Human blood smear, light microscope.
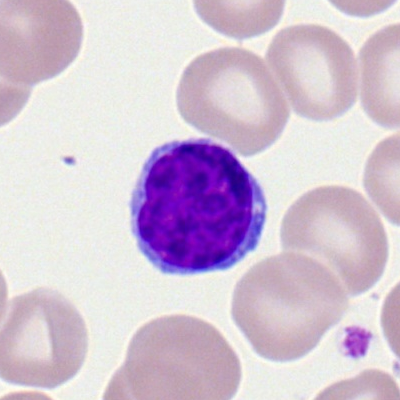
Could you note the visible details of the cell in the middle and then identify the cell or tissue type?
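Chromatin: dense, dark purple, coarsely clumped. Cell round, outline mostly smooth. Cytoplasm: thin pale blue rim around nucleus, widest on right side. Cell type: lymphocyte.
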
